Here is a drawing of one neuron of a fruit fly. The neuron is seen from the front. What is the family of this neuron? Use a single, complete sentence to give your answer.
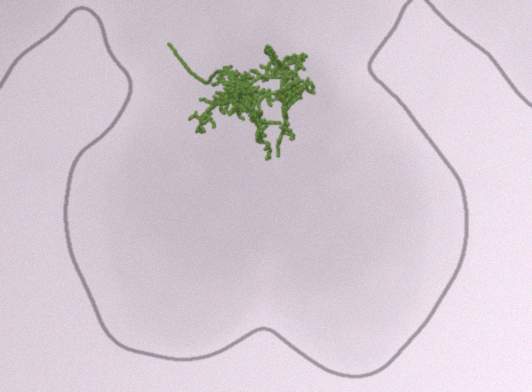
The family assigned to this neuron is MNad.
